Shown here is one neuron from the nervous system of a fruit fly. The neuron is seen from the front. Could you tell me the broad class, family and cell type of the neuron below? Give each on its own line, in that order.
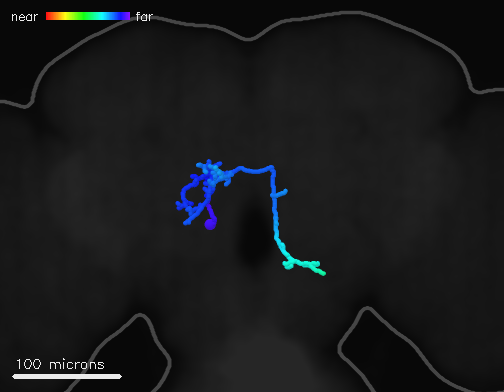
central-brain intrinsic neuron
hemilineage DM6_posterior
CB4097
